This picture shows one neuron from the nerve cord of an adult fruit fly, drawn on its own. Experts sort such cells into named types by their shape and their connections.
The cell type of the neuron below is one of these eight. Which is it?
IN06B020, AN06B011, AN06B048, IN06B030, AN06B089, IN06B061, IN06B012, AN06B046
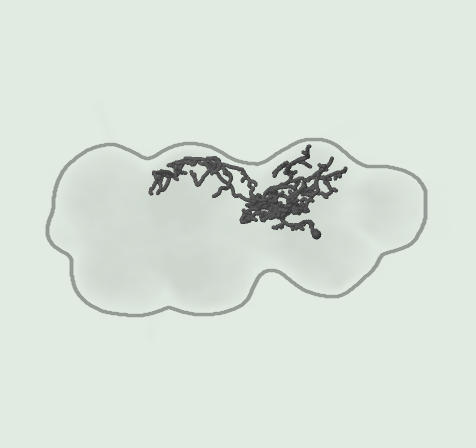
IN06B030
